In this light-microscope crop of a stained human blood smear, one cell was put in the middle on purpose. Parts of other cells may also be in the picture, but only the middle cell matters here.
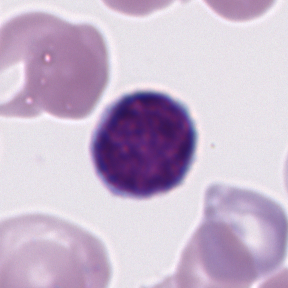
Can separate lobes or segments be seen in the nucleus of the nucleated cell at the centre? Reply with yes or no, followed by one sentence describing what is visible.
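No. The nucleus shows no indentation or lobes.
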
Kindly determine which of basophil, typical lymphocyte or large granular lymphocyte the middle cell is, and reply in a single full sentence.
The centrally positioned cell in the crop represents a typical lymphocyte.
